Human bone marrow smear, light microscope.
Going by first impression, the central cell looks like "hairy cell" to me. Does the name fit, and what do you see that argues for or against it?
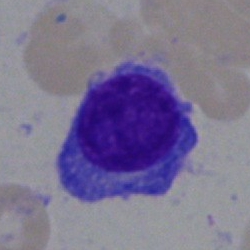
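The deciding point is the cytoplasm: it's a deep blue, with its widest rim on the lower left side.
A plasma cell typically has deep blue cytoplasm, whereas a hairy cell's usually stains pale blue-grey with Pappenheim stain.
So this is a plasma cell, not a hairy cell. No distinct granules are visible in the cytoplasm.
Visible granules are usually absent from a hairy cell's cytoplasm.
So the lack of granules here doesn't count against hairy cell. The chromatin stains a dense dark purple with a faintly mottled texture, and a paler band of cytoplasm runs along the lower edge of the nucleus. The outline is irregular, with small bumps along its edge, and pale red cells lie close above and to the right.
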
